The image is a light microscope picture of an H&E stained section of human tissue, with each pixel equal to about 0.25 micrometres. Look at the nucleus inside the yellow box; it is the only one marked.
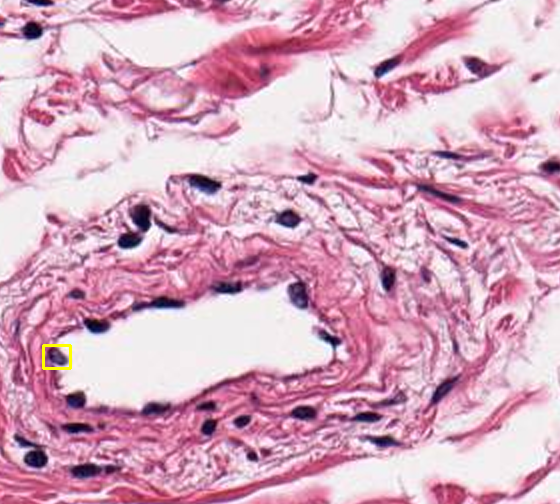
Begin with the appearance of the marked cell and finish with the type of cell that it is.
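It sits on the inner edge of the vessel wall and bulges slightly into the clear, empty lumen. No separate cytoplasm can be made out around the nucleus; its edge blends straight into the pink wall behind it. Behind it, wavy pink fibres run in layers that curve around the lumen. Other dark nuclei of about the same size lie spaced out along the same lumen lining, above and below it. It is an endothelial cell.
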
